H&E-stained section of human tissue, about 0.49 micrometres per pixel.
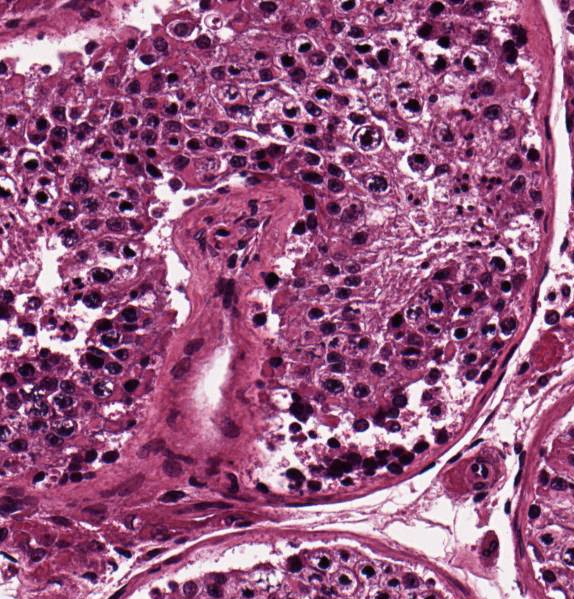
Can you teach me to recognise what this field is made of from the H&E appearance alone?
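The structure shown is a seminiferous tubule. It is bounded by a thin, smooth, pink wall, seen most clearly along its right and lower sides. Many layers of rounded cells pack the tubule, and many of them have large round nuclei with coarse, clumped dark chromatin. There is no open central lumen; the middle is filled with cells.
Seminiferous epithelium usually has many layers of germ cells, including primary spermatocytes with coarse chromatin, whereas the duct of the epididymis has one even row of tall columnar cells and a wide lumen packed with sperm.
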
